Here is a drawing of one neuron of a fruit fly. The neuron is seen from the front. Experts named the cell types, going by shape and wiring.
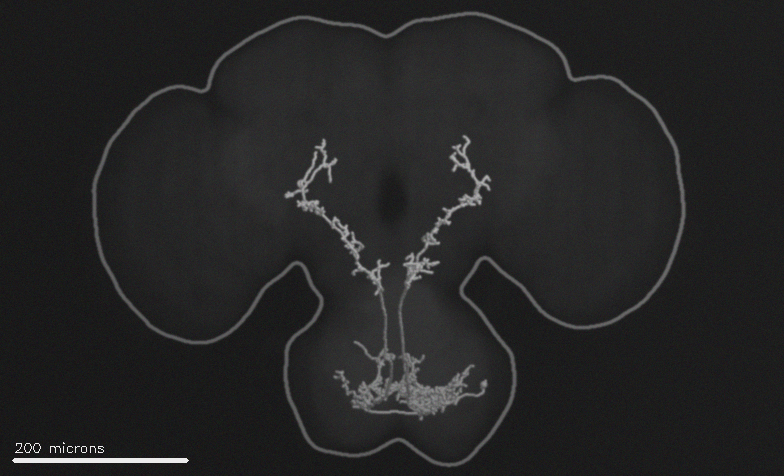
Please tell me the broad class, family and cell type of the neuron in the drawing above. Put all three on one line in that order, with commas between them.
ascending neuron, hemilineage 09B, AN09B024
